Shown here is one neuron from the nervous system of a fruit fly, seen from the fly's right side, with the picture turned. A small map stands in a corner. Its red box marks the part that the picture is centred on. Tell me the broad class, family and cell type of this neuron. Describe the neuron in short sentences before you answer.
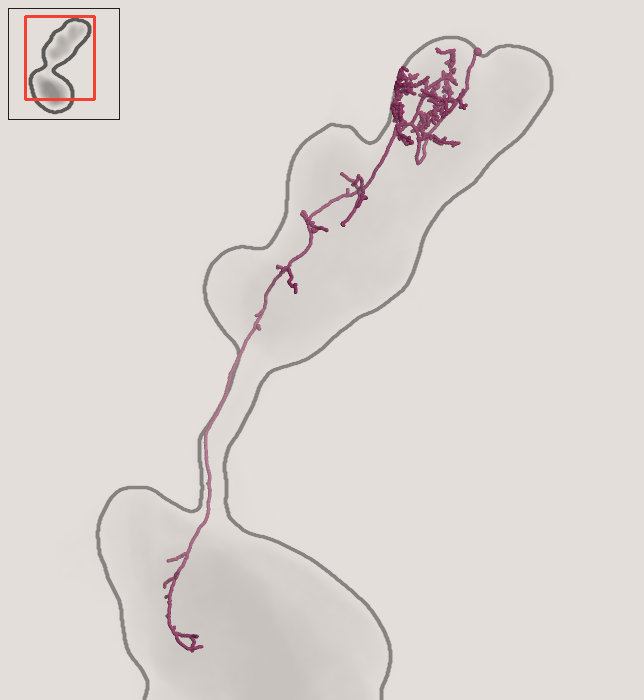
The cell body is at the upper right of the picture. As drawn here it is taller than it is wide. This is an ascending neuron. Its family is hemilineage 12B. Its cell type is AN12B017.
